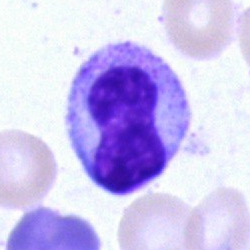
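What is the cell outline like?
Smooth and oval.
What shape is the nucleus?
It is pinched in at its middle into an hourglass, with its deepest notch on the left side.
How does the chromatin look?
Dark purple and coarsely clumped.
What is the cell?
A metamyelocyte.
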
